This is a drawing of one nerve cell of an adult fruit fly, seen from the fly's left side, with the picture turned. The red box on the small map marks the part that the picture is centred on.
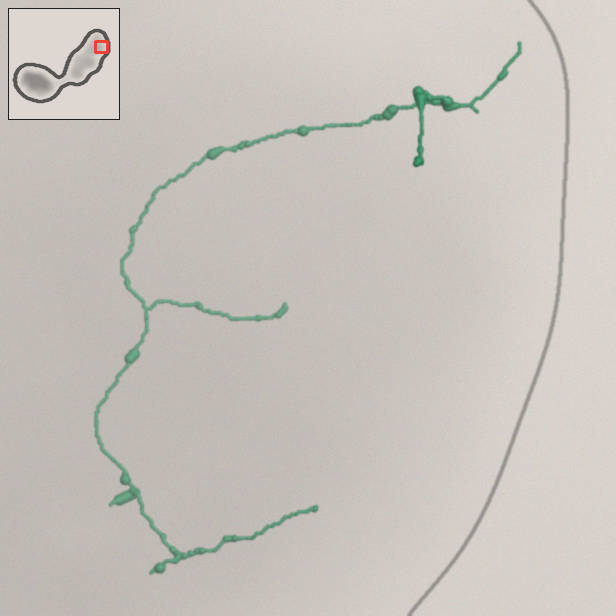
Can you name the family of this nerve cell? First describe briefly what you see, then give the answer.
The drawing shows no cell body. There are a dozen or fewer branch ends. It is a sensory neuron entering the nerve cord. Its family is called class chemosensory.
